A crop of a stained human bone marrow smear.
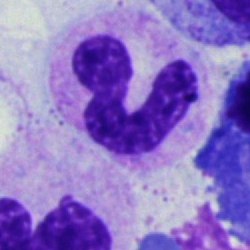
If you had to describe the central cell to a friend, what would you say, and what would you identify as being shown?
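To begin with the outline: round and smooth. The nucleus is a single curved band bent into a U shape, not split into separate lobes, and the open side of the U faces upward. The cytoplasm is abundant and pale pink. What is shown is a band neutrophil.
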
